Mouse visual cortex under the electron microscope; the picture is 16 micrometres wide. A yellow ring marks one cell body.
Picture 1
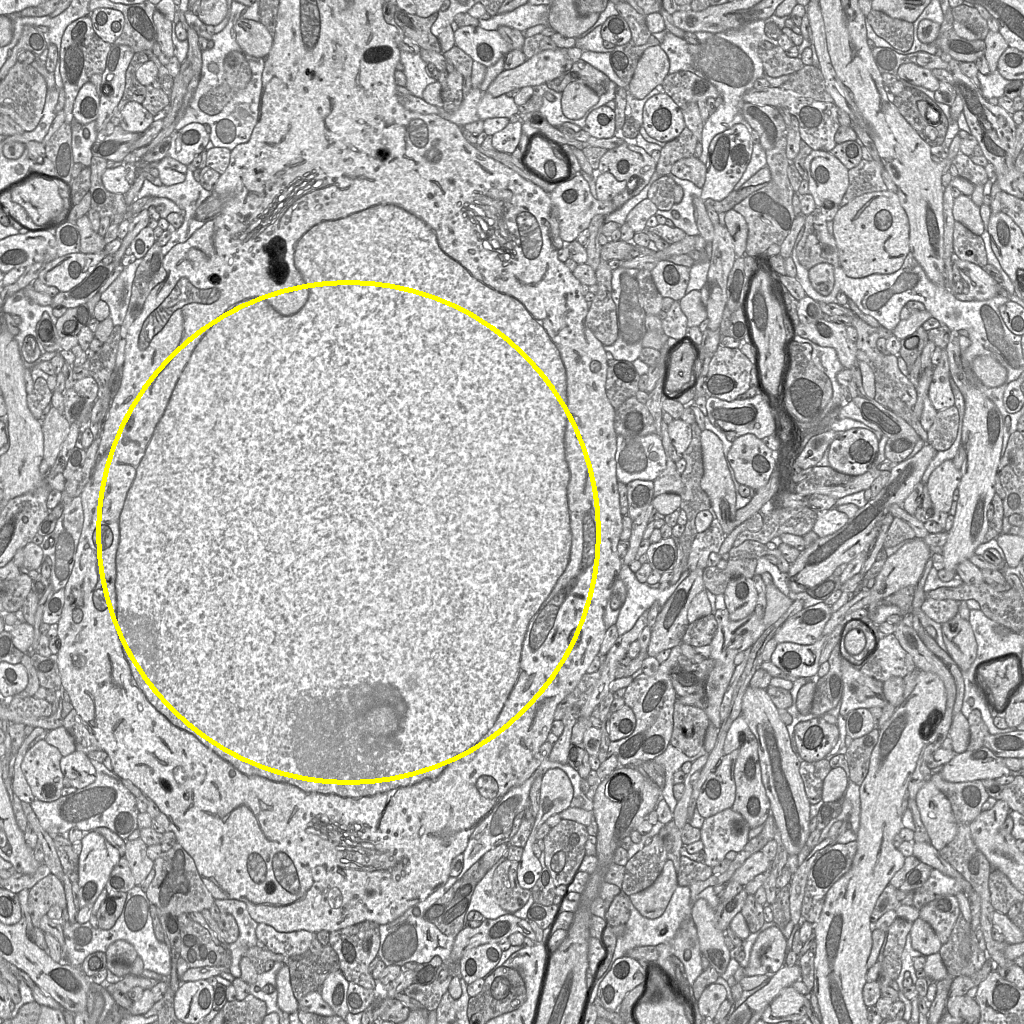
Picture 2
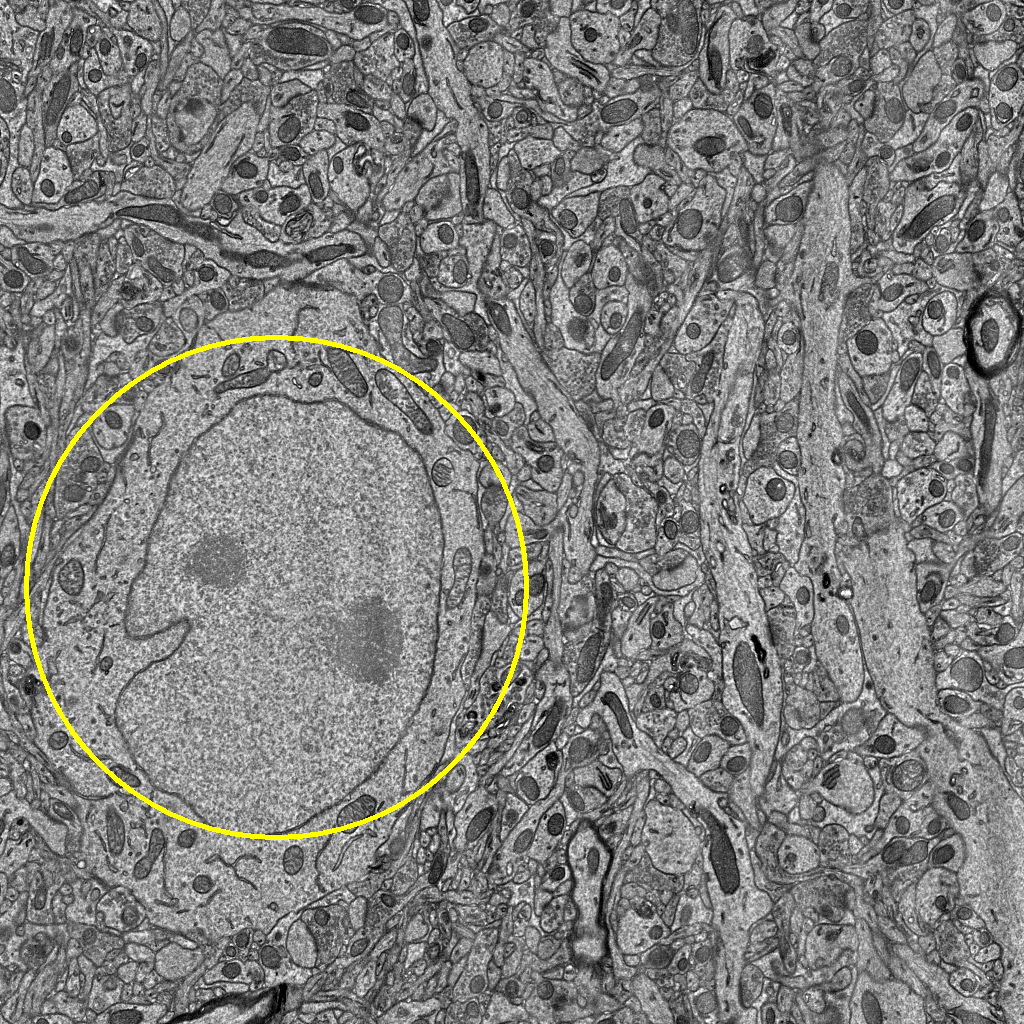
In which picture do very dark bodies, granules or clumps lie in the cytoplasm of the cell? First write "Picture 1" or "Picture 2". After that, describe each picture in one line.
Picture 1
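Picture 1: A few very dark dense bodies sit in the cytoplasm near the upper left of the nucleus.
Picture 2: No dark lipofuscin granules are seen in the cytoplasm.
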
